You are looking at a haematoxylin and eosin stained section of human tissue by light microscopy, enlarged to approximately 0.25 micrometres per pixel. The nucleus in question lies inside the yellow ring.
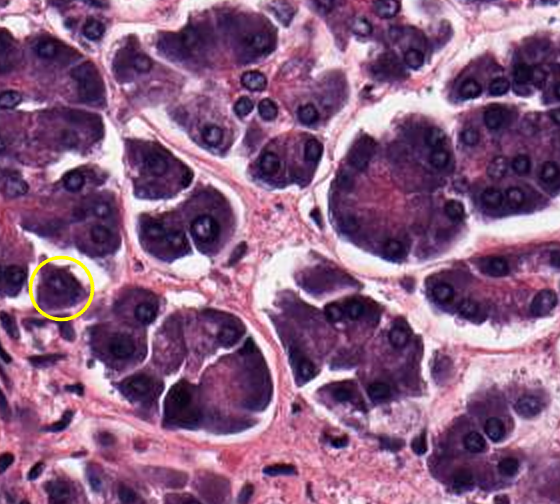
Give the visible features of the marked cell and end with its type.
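The cell is small and angular, roughly triangular, with straight, sharp edges separated from the cells above and beside it by a white cleft. Its nucleus is round and lies roughly in the middle of the cell. It is about the size of the nearby round nuclei, but its edge stands out less sharply against the dark cytoplasm. The cell sits at the edge of a cell group, directly above pink fibrous tissue that holds thin, elongated, dark nuclei. The marked nucleus belongs to a pancreatic acinar cell.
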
